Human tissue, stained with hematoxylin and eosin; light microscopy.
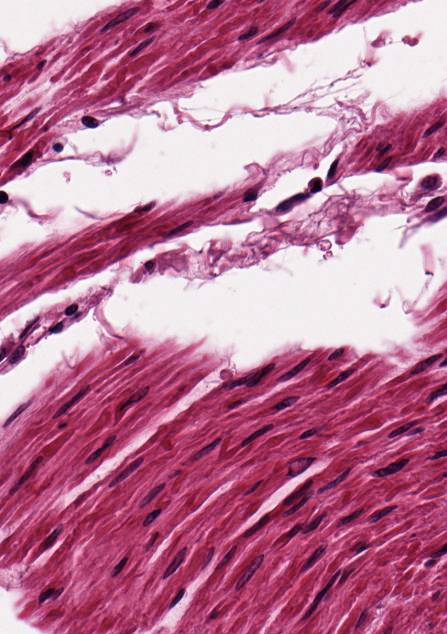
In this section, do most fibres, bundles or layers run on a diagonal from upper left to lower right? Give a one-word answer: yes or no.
No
